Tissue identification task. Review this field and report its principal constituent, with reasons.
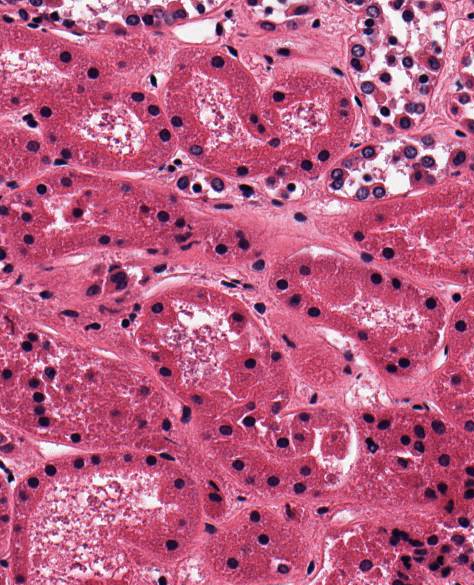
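The answer is the cortical labyrinth of the kidney. Closely packed tubules, cut in various planes, fill the field with little tissue between them.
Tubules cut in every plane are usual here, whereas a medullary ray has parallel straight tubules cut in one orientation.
The lining is a single layer of cuboidal to low columnar cells with abundant, finely granular, deep pink cytoplasm.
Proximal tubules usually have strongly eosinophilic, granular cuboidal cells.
No glomeruli are present in this field.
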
